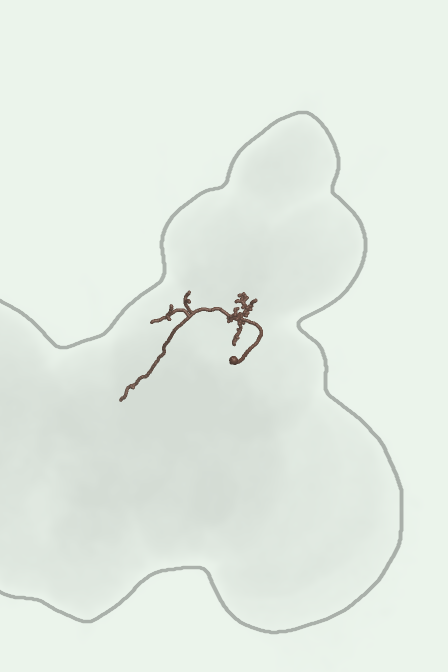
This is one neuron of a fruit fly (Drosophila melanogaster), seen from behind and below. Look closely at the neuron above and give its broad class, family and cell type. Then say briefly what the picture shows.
Its broad class is nerve-cord intrinsic neuron. The family is hemilineage 06A. Its cell type is IN06A011. The cell body is in the middle of the picture. As drawn here it is wider than it is tall.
